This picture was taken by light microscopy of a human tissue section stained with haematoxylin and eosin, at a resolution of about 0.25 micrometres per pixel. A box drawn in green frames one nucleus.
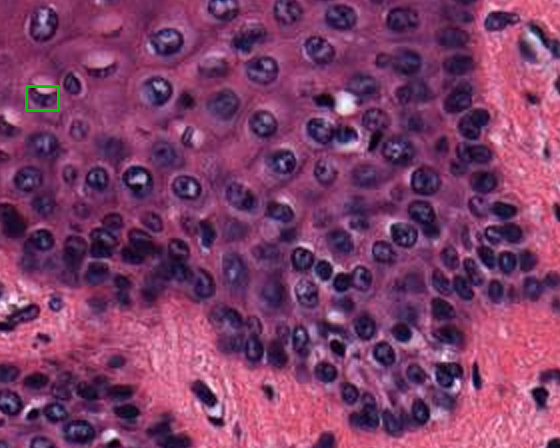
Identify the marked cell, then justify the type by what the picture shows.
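It is a squamous epithelial cell. The nucleus is dark and flattened into a curved, crescent-like shape, lying along the lower side of a clear space. A pale, clear space sits in the cell directly above the nucleus.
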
